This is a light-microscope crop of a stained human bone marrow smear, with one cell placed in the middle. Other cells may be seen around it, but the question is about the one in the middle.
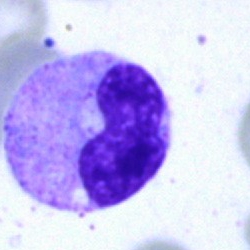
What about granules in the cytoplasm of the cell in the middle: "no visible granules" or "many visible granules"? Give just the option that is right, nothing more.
Many visible granules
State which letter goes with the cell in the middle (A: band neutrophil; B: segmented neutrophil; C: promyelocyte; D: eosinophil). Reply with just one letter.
A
